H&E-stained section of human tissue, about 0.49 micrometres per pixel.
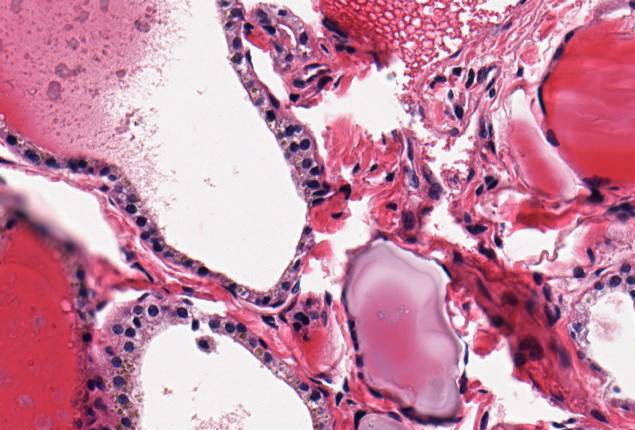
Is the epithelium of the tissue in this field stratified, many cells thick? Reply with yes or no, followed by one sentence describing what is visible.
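No. The spaces are lined by a single layer of flattened to low cuboidal cells.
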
